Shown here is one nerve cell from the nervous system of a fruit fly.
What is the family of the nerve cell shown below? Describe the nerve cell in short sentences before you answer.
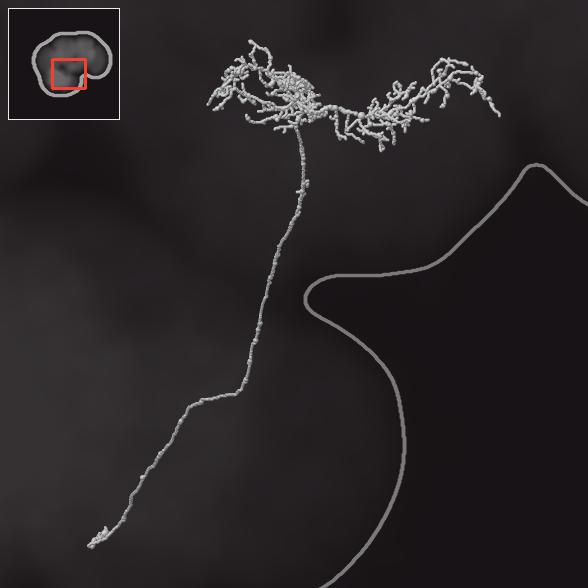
The picture shows dozens of branch ends. In this view it is about as wide as it is tall. It is an ascending neuron. Its family is hemilineage 27X.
